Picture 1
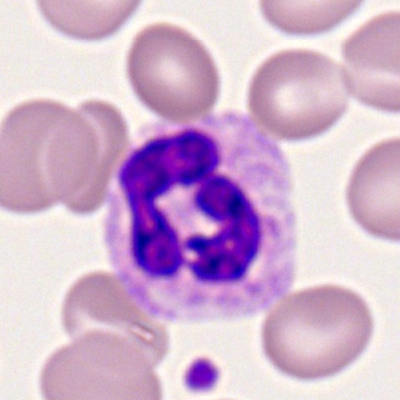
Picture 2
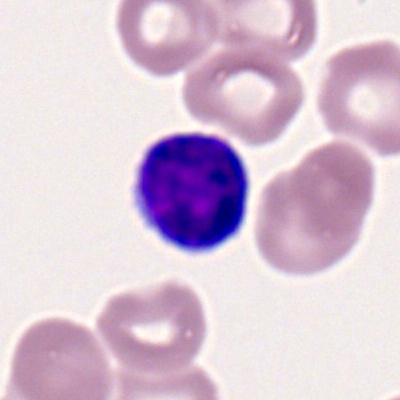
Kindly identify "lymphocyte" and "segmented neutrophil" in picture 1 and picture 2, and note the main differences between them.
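In picture 1 is a segmented neutrophil; in picture 2, a lymphocyte. The nucleus of the segmented neutrophil consists of several lobes arranged in a loop around a pale central space. Its chromatin is dark purple and coarsely clumped, and no nucleoli can be seen.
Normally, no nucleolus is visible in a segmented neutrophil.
The cytoplasm is plentiful, pale pinkish-lilac and filled with fine, faint lilac granules, with no visible vacuoles.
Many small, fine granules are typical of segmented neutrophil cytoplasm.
The lymphocyte has a round, smooth outline with no surface projections. Its chromatin is dense and clumped, dark purple with patchy lighter areas. Cytoplasm appears only as a very thin pale blue rim at the cell's edge, unlike the plentiful pinkish-lilac cytoplasm in picture 1.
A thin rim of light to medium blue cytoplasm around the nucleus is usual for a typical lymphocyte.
No granules or vacuoles are visible in this cell.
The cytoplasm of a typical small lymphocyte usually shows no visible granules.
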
